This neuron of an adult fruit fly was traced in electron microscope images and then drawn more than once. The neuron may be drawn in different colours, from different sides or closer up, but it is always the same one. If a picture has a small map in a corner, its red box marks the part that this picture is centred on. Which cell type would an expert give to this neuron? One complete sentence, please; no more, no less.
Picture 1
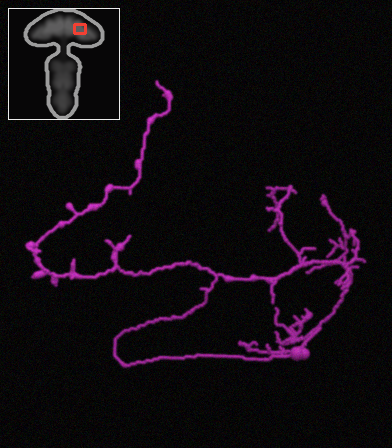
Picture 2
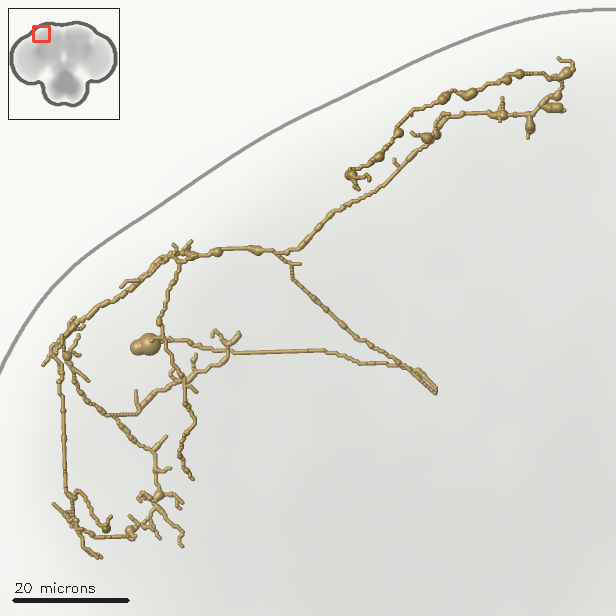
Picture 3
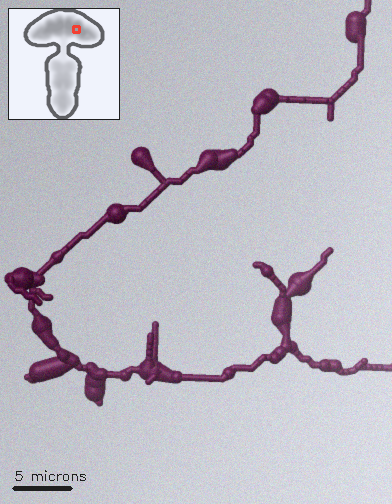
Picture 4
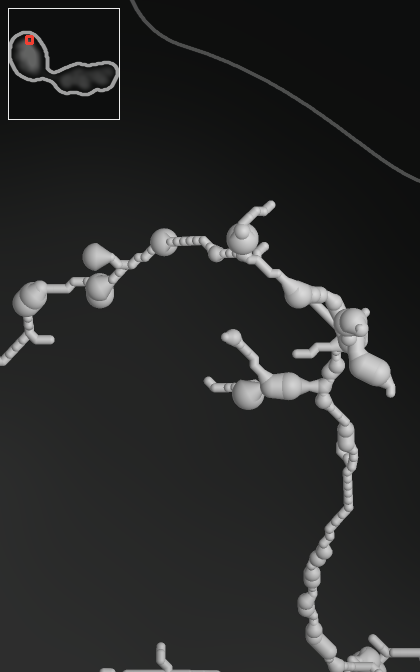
The cell type that this neuron has is CB3075.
